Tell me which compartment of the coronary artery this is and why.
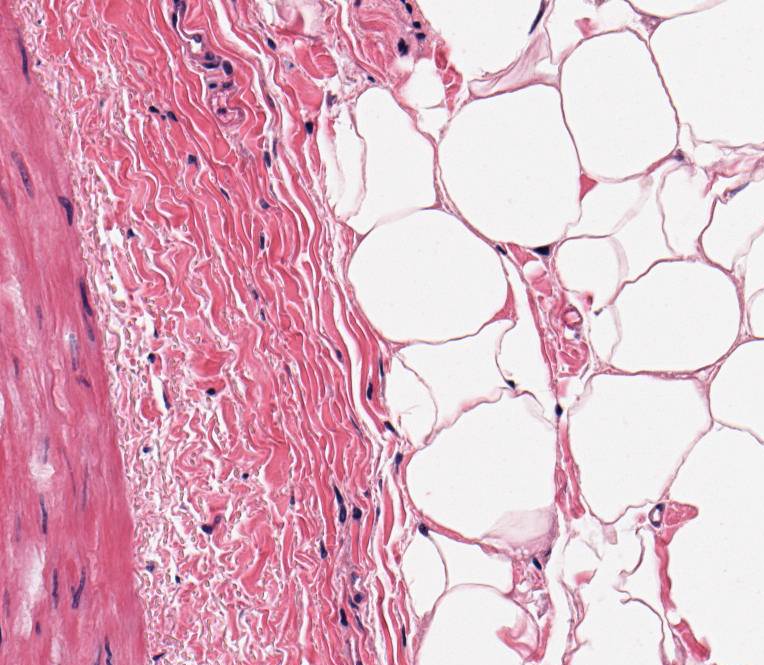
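Fat fills the right half of the field. Its adipocytes are large empty rounded spaces with thin pink borders; nuclei few, flattened against cell edges. Left edge: smooth muscle with cigar-shaped nuclei, running vertically. Middle band: wavy pink collagen, roughly vertical, parallel to the muscle.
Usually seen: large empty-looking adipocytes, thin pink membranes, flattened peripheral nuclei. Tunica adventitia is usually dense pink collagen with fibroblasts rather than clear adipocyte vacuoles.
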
